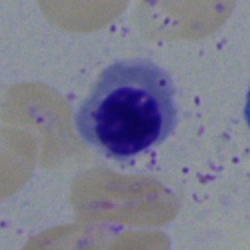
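Erythroblast, the central cell in a stained human bone marrow smear. Its pale blue cytoplasm is largely free of granules. The nucleus sits off-centre, leaving a wider rim of cytoplasm above it than below. The cell outline is slightly irregular and wavy.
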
